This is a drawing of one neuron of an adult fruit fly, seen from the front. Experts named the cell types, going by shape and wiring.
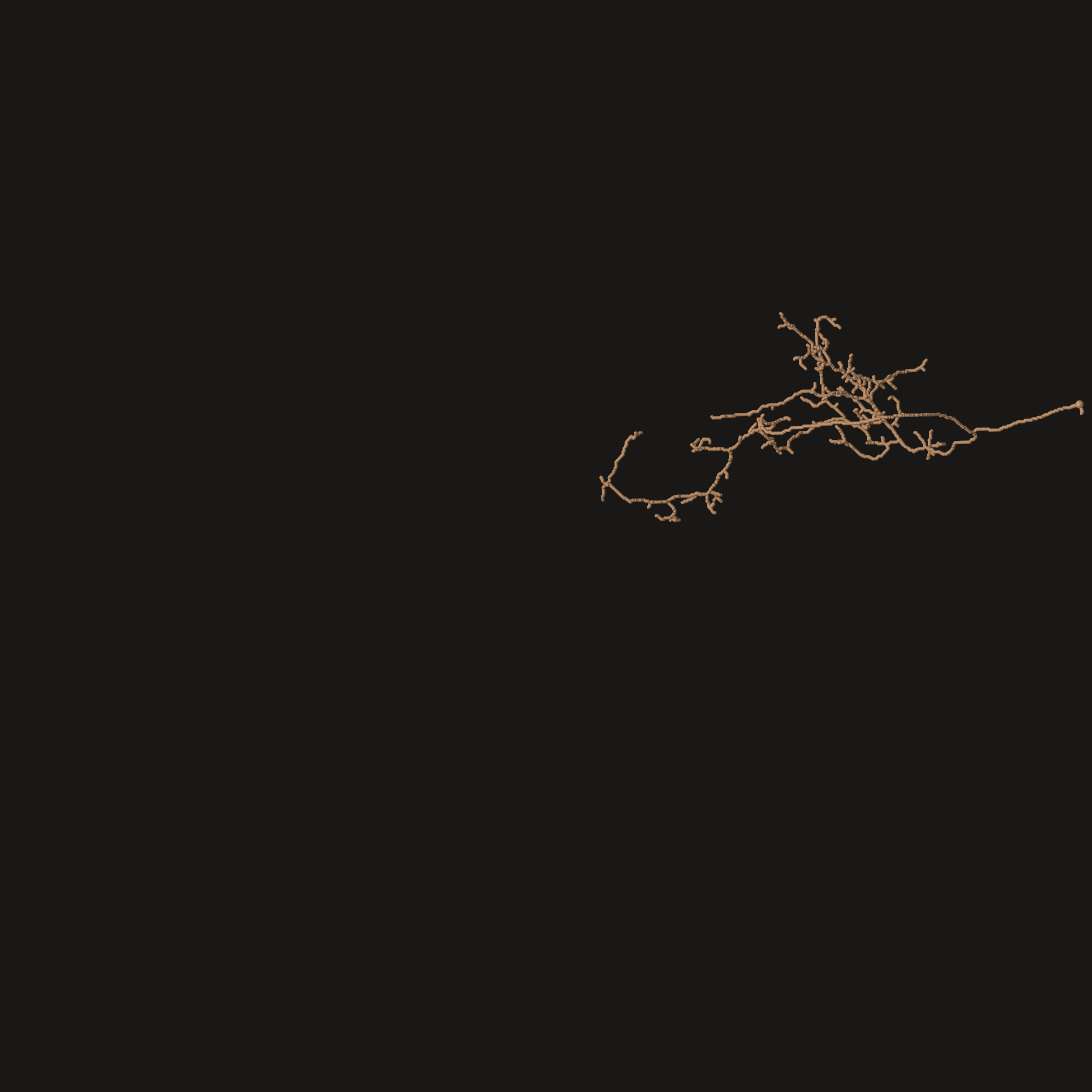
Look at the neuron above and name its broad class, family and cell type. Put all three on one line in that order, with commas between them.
central-brain intrinsic neuron, hemilineage SLPav1_medial, PLP067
